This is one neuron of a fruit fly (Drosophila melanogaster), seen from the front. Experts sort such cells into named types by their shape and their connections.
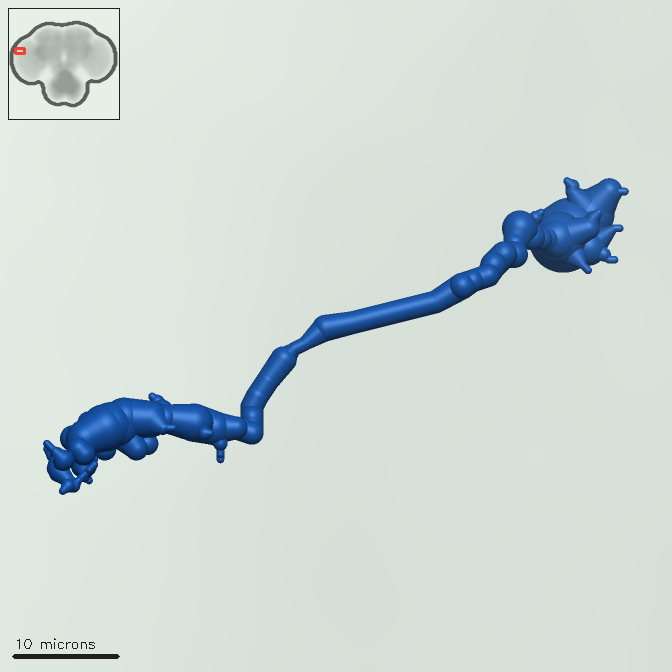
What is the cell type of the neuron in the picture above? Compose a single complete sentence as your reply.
This neuron has been assigned cell type L2.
